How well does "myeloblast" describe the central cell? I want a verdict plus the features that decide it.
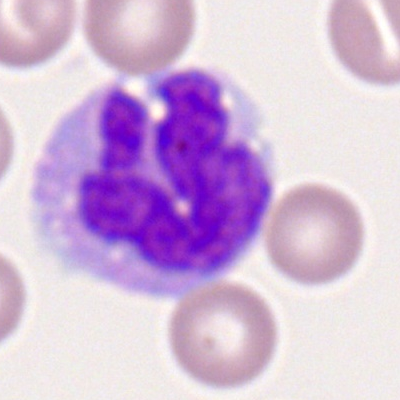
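Quick run through it: the outline is roughly round and smooth. No nucleoli show in the nucleus, and that goes with monocyte rather than myeloblast.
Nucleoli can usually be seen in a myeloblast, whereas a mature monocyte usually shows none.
The cytoplasm is a moderate rim of pale lilac, without any large orange-red granules. Several red cells sit close around it. So myeloblast doesn't fit here; it's a monocyte.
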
